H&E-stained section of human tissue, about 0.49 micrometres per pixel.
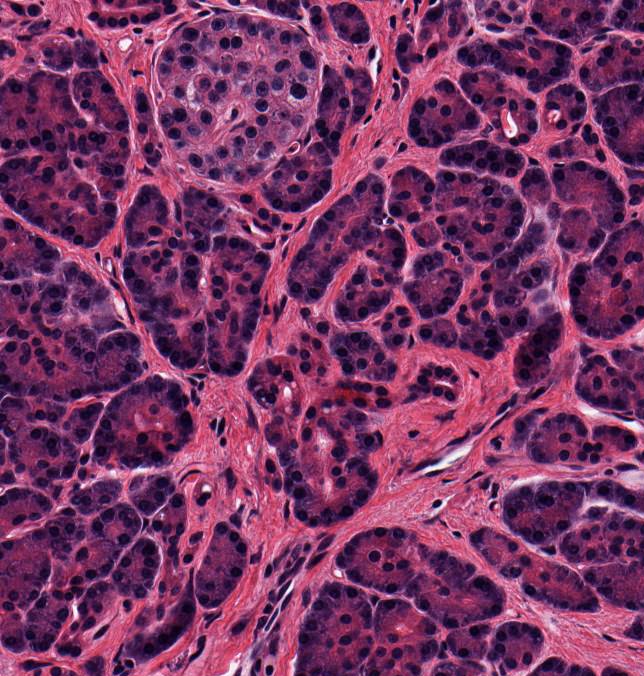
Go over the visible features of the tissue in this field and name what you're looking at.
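Branching pink fibrous bands divide the field into lobules. Small rounded acini are closely packed, their round, dark, fairly uniform nuclei at the cell bases. A sharply bounded, rounded cluster of paler cells at the top, left of centre, is an islet of Langerhans. This is pancreas.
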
